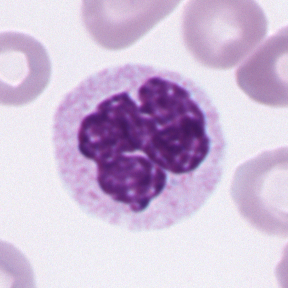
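Segmented neutrophil. Its nucleus sits near the centre of the cell, with no nucleoli visible. Many fine pink-lilac granules fill the cytoplasm, which contains no vacuoles.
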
